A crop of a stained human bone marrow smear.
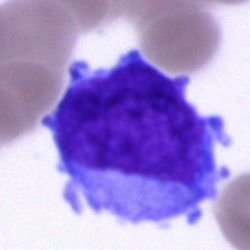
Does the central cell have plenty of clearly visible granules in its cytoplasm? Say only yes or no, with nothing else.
No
